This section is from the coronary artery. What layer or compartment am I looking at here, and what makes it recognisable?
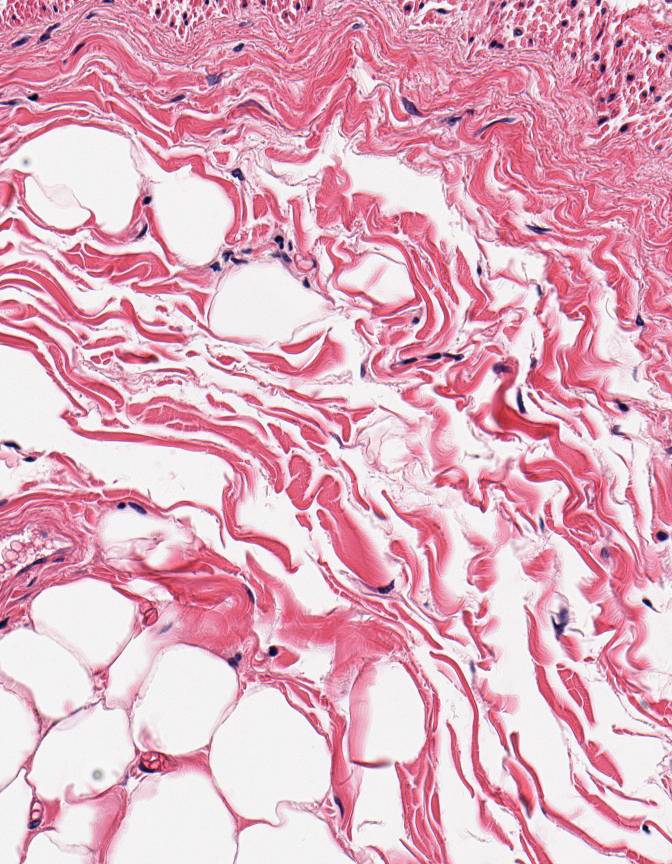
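ID: tunica adventitia. Middle of field: wavy, bright pink collagen bundles, wide clear spaces between, few small dark nuclei.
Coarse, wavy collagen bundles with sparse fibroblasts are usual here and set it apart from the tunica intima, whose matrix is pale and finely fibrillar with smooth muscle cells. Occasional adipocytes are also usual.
Lower left: mature adipocytes, large empty polygonal spaces with thin walls.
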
